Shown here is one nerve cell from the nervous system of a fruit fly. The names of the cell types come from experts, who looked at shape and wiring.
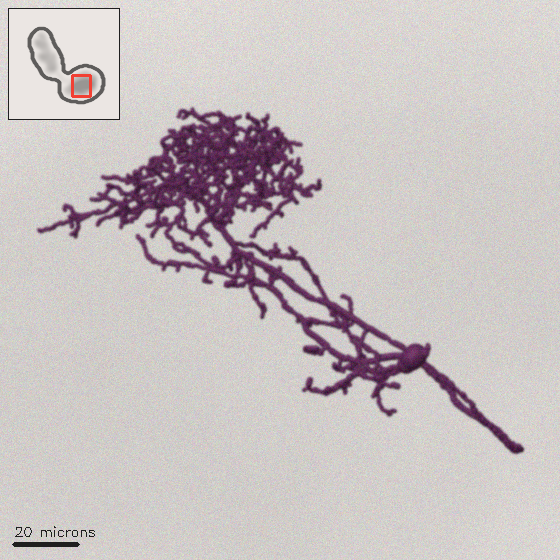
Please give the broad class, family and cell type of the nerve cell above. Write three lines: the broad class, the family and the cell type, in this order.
visual projection neuron
hemilineage VPNl&d1_medial
LT51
